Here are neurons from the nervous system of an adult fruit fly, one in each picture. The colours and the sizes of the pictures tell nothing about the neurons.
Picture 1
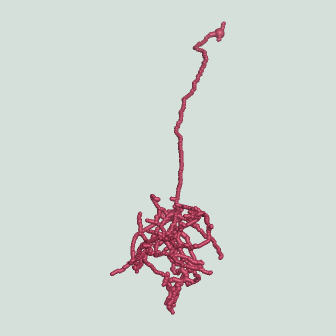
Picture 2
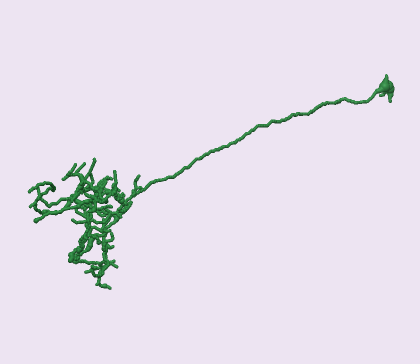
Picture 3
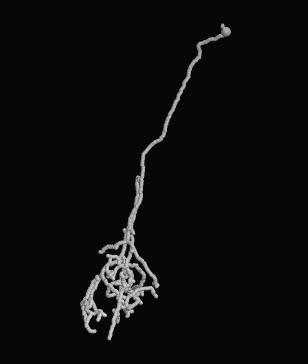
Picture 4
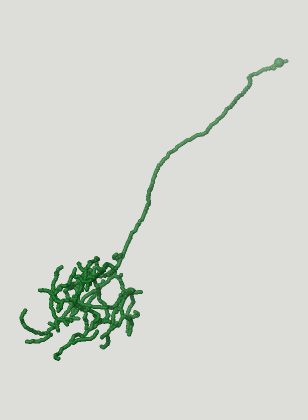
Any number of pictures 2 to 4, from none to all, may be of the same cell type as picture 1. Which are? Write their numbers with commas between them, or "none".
2, 3, 4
